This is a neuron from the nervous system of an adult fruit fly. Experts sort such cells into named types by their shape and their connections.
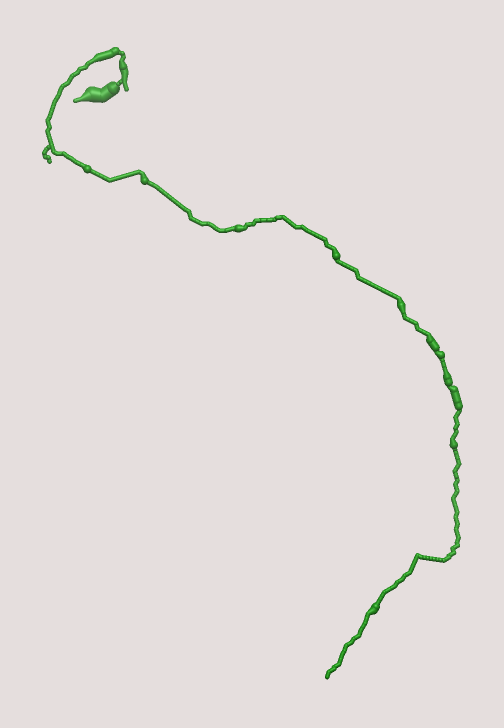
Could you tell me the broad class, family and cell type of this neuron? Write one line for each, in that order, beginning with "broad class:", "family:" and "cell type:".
broad class: sensory neuron entering the brain
family: class olfactory
cell type: ORN_DL3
